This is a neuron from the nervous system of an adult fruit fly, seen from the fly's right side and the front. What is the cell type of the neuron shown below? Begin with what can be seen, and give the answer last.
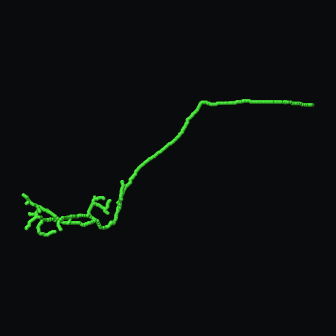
No cell body is drawn. As drawn here it is wider than it is tall. It is a sensory neuron entering the nerve cord. Its cell type is WG3.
